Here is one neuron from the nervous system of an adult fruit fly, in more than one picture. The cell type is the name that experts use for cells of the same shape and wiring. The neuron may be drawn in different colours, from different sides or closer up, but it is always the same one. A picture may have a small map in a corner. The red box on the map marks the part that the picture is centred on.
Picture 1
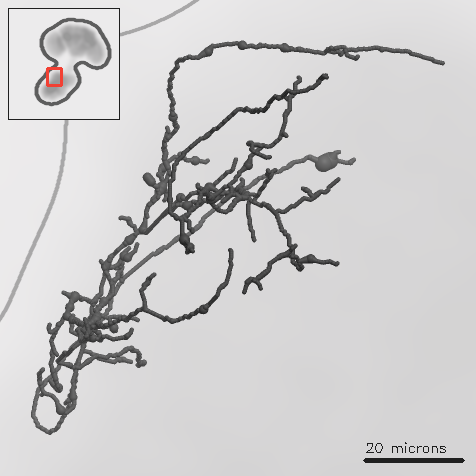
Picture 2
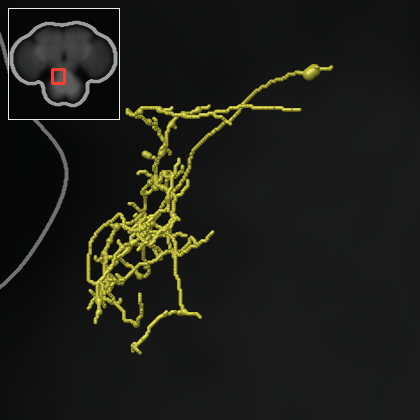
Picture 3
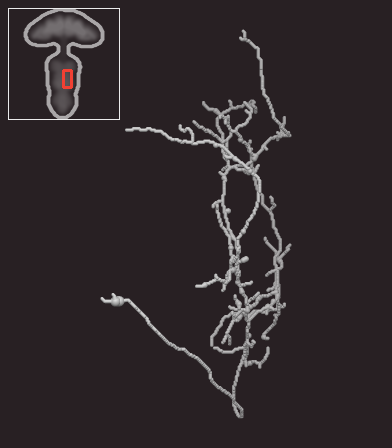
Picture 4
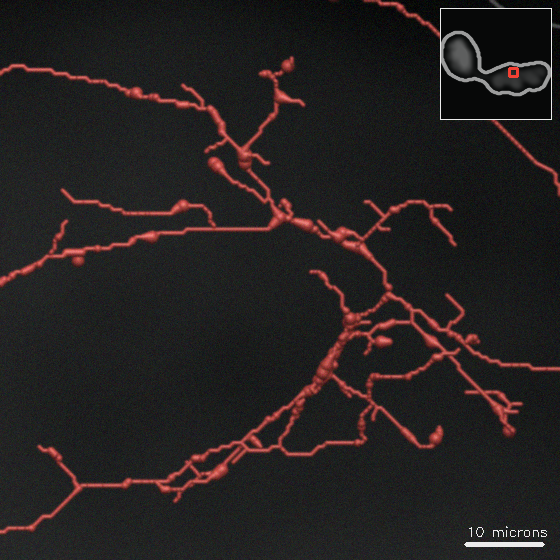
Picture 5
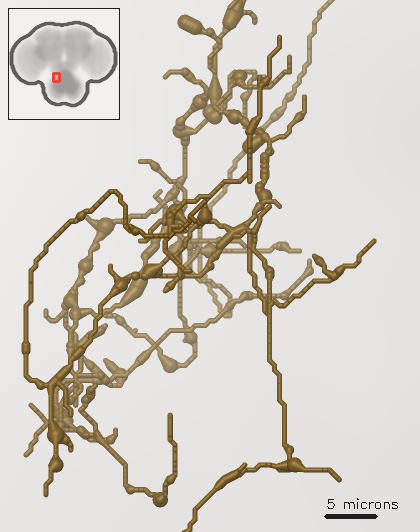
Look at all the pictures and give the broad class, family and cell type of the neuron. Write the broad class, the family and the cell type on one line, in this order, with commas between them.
nerve-cord intrinsic neuron, hemilineage 11B, IN11B021_c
